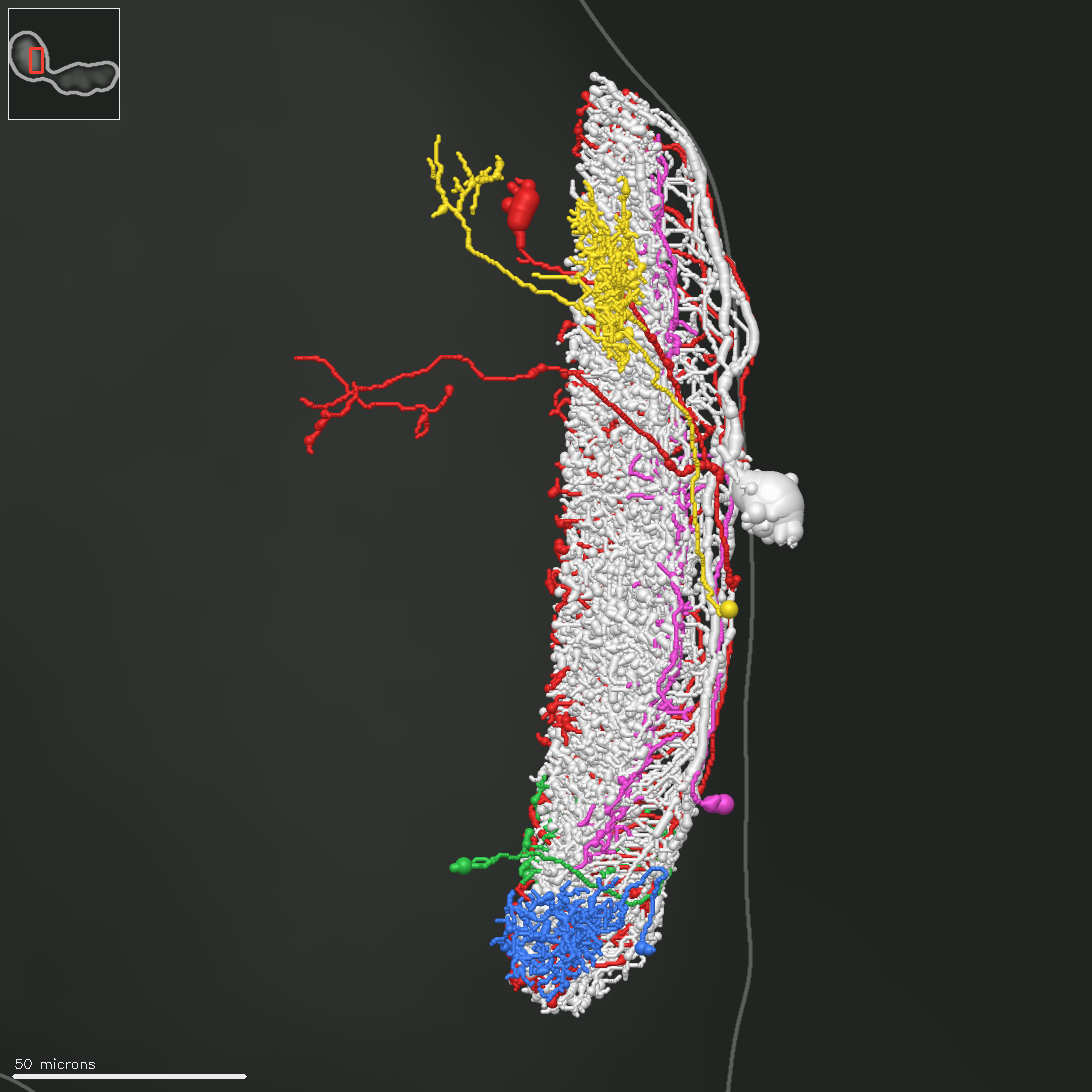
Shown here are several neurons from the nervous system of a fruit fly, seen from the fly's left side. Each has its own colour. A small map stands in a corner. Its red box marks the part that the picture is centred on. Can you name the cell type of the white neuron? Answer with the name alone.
LPi21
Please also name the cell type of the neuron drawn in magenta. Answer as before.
LPi2c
